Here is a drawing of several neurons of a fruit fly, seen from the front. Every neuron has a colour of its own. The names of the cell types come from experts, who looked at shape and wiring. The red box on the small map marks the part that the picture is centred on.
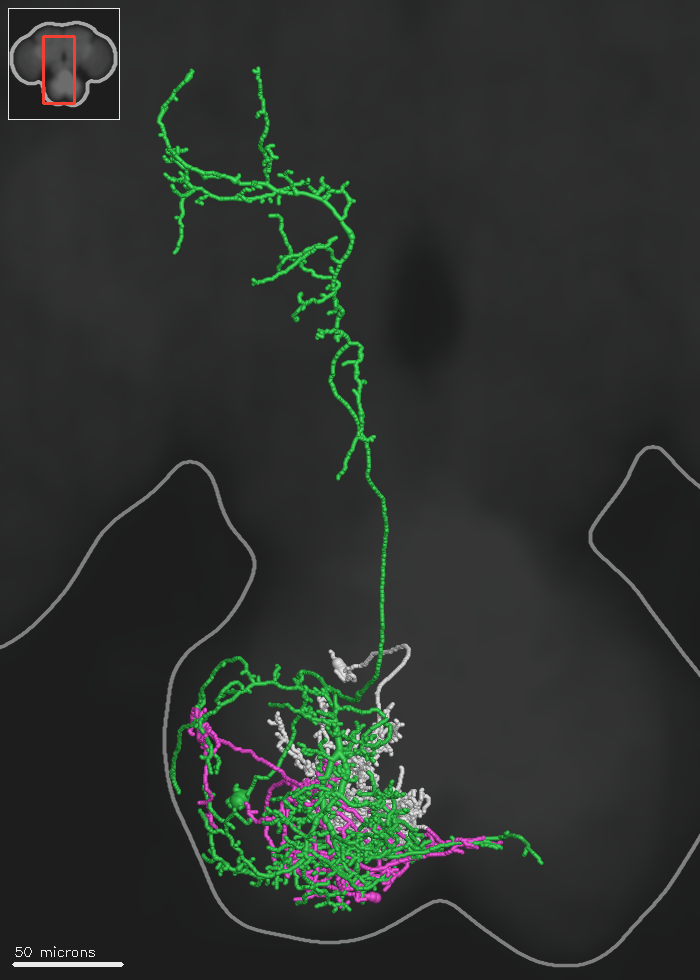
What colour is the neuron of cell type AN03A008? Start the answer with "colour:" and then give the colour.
colour: green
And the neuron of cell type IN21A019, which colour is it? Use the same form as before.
colour: white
